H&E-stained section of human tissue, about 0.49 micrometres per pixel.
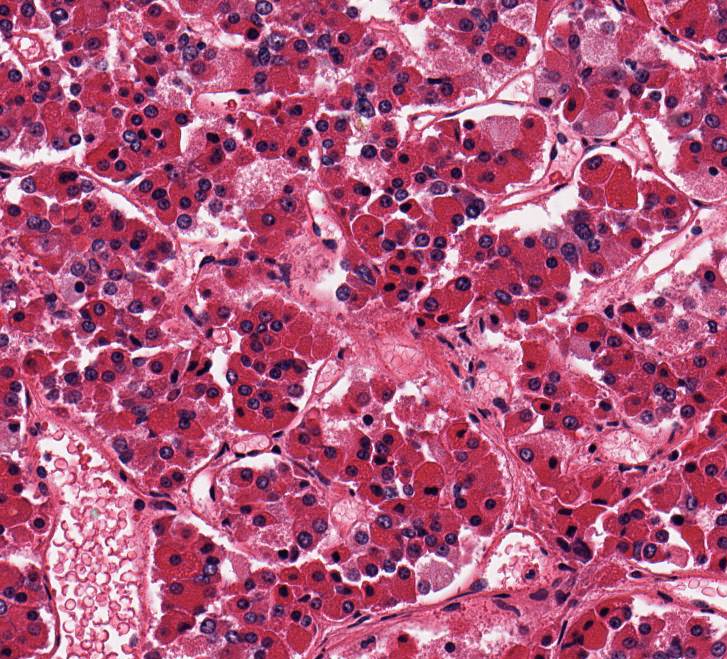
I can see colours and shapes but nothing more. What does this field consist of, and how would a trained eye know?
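This is the pars distalis of the pituitary. Notice the rounded nests and short cords of cells between thin septa, forming no gland lumens. Most cells have intensely red cytoplasm; paler grey-pink granular ones are scattered among them.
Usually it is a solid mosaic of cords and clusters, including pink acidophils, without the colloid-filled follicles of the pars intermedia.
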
